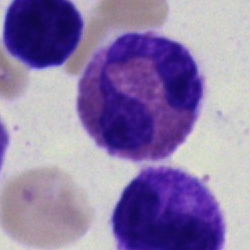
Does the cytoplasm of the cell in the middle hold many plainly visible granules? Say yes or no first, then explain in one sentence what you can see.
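Yes. Fine pinkish-purple granules fill the cytoplasm.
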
